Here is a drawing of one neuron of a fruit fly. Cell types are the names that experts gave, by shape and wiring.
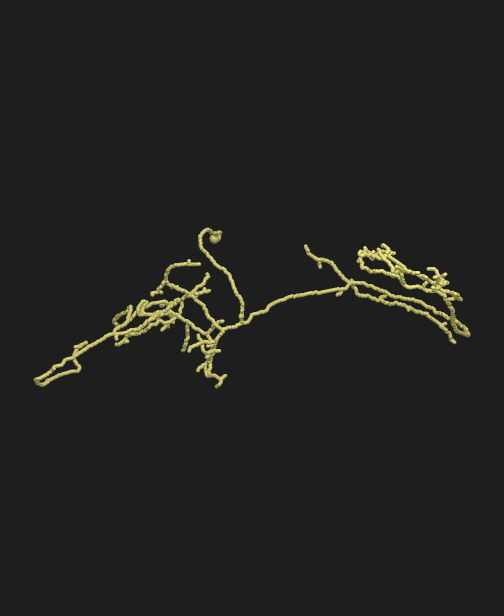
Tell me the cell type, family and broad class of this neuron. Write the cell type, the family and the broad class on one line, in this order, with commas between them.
SMP461, hemilineage SMPpm1, central-brain intrinsic neuron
